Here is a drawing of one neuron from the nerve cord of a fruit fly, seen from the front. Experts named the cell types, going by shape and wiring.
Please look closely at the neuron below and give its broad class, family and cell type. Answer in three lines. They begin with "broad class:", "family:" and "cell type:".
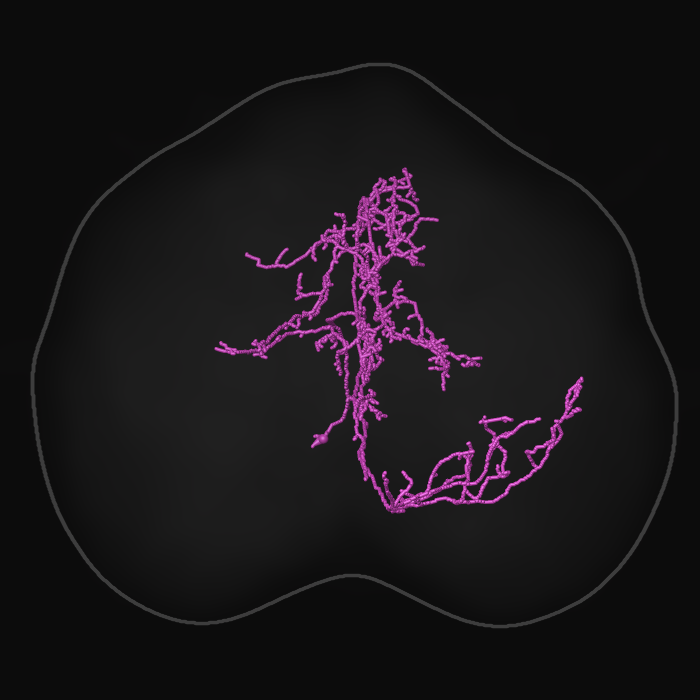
broad class: nerve-cord intrinsic neuron
family: hemilineage 05B
cell type: IN05B055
